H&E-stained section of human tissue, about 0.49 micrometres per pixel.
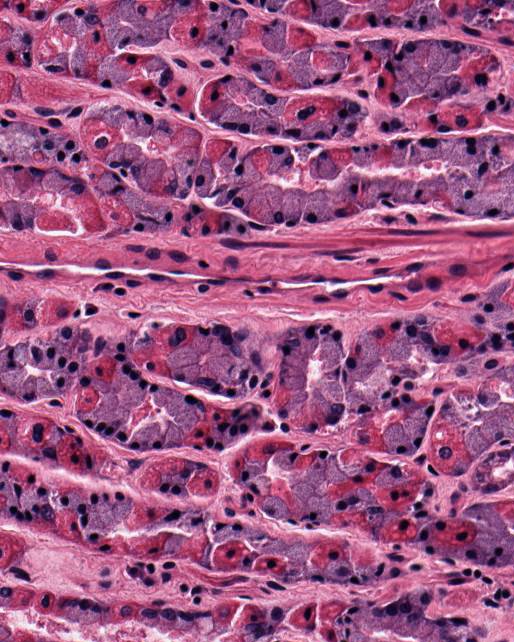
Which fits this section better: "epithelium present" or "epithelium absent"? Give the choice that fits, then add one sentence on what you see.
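Epithelium present. Chief cells with purple, finely granular cytoplasm and basally placed nuclei line much of each gland.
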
